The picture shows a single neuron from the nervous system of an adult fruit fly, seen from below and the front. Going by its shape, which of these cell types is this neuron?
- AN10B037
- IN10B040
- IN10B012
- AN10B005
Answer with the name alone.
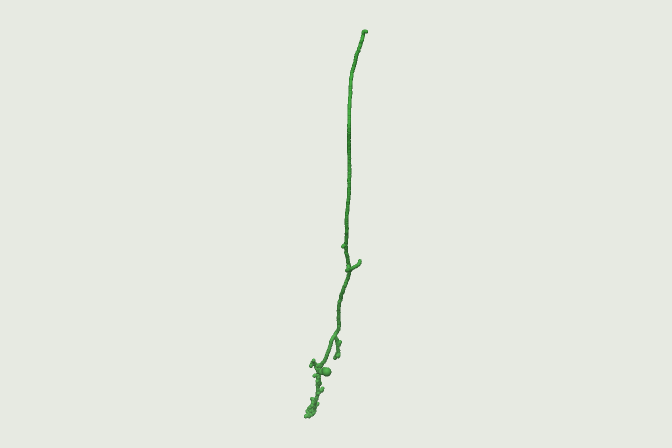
AN10B037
